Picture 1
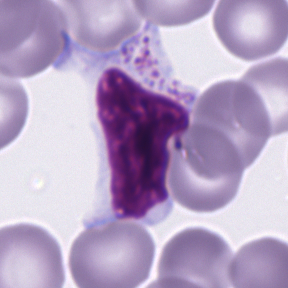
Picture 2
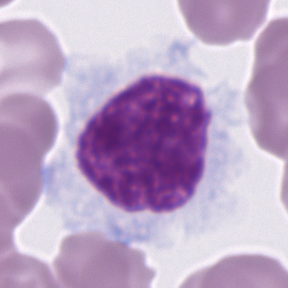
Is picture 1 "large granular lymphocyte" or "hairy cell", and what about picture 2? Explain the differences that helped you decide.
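Hairy cell in picture 2; large granular lymphocyte in picture 1. First, granules: picture 1 has a cluster of small reddish-purple granules in the cytoplasm above the nucleus.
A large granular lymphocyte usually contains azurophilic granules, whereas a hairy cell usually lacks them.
Next, in picture 2: a ragged, poorly defined edge with fine frayed wisps all around, and abundant, very pale blue cytoplasm forming a wide rim on every side of a roughly central nucleus. Finally, in picture 1: a single unlobed nucleus, longer top to bottom than wide, with coarsely clumped chromatin; cytoplasm pale greyish blue.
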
